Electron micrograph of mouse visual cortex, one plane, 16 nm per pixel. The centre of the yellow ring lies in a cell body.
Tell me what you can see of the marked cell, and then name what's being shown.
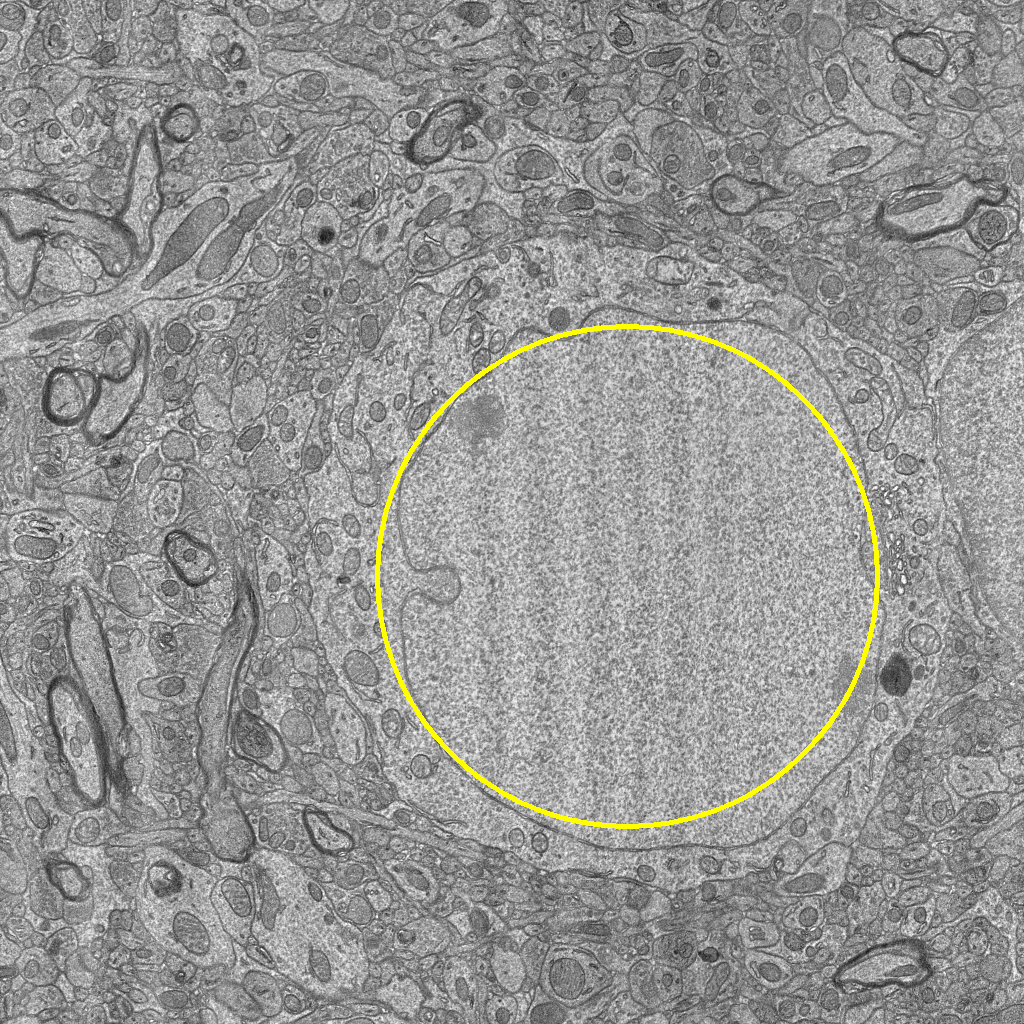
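A large, round nucleus fills nearly the whole ring. On its left side the nuclear envelope is deeply indented at one point. Chromatin is pale and finely dispersed, without dense clumps along the envelope. Near the upper left edge of the nucleus lies a faint, darker, fuzzy patch. The cell is an excitatory neuron.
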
